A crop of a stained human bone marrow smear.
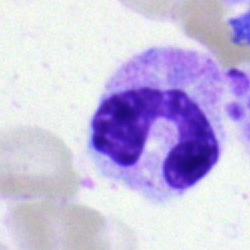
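Band neutrophil, the central cell: its nucleus looks like a thick curved band bent into a horseshoe, and the opening of that horseshoe seems to face downward. The chromatin appears dense, dark purple and coarsely clumped, and I see fine pinkish-purple granules in the cytoplasm.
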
